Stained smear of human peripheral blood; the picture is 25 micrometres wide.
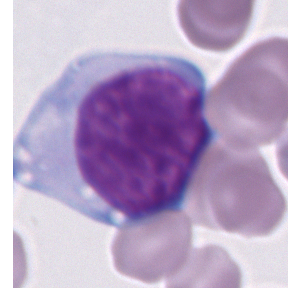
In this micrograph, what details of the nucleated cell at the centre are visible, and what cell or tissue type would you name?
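The nucleus is a rounded oval with no lobes or clefts, about 13 micrometres across. It lies toward the right side of the cell, so the widest band of cytoplasm is on the left. The cytoplasm is pale greyish-blue, with a few small clear vacuoles near its left edge. This is a myeloblast.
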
